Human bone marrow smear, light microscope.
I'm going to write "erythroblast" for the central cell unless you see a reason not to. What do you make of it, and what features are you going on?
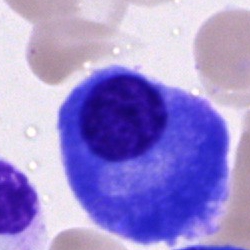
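Cytoplasm abundant and deep blue: for plasma cell, against erythroblast.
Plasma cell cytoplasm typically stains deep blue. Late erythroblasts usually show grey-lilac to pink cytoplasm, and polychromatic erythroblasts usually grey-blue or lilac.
No granules in the cytoplasm; no distinct nucleolus. Outline broadly rounded, slightly ragged at the lower right. Verdict: plasma cell, not erythroblast.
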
